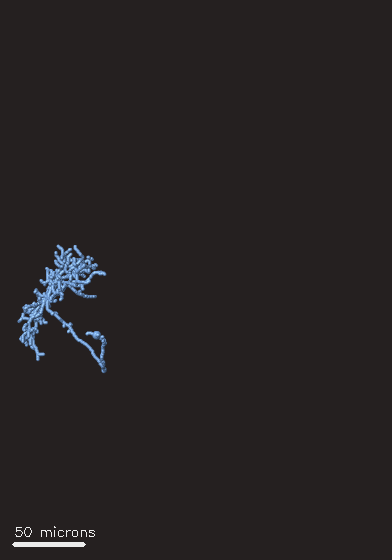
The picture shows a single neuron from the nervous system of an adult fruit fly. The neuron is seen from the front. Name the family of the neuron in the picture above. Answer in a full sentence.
The family is hemilineage 13A.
